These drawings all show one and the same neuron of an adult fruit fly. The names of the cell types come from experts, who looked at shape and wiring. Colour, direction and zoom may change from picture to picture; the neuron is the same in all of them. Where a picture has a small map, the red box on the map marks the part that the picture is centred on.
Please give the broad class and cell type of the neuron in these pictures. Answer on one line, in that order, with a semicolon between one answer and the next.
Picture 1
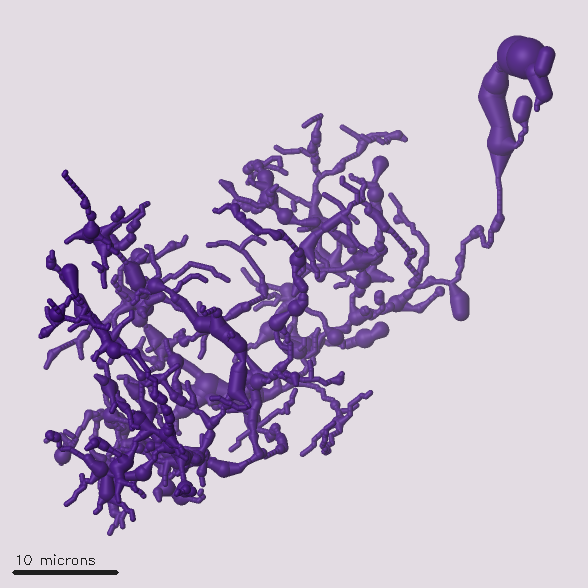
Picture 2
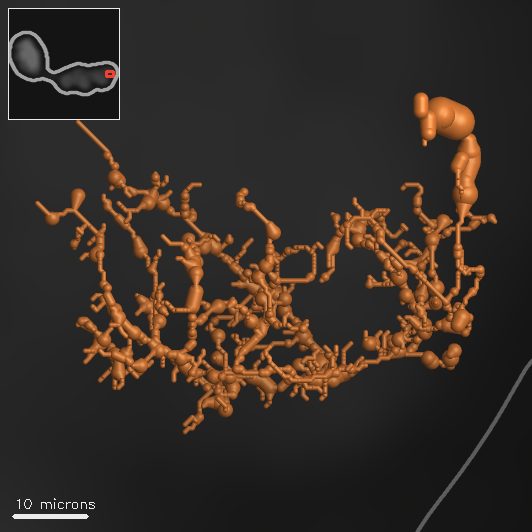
nerve-cord intrinsic neuron; INXXX360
